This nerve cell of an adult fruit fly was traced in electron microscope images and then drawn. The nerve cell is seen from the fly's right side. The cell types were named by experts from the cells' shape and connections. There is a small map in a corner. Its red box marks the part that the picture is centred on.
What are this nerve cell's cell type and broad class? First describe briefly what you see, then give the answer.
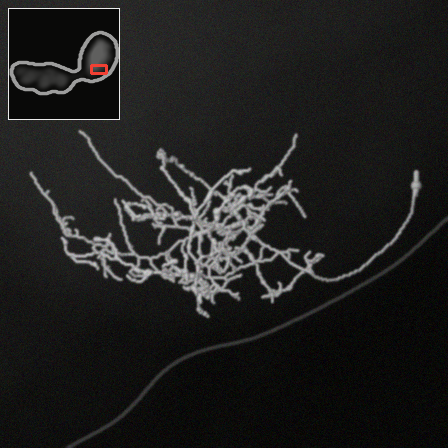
The cell body is on the right of the picture. The picture shows dozens of branch ends. Its cell type is GNG246. Its broad class is central-brain intrinsic neuron.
